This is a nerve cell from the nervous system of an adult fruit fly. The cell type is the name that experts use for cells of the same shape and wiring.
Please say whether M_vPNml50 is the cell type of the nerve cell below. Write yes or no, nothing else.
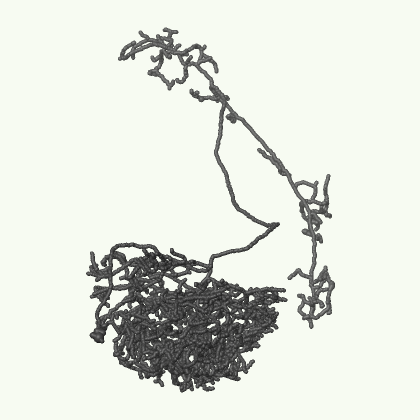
yes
